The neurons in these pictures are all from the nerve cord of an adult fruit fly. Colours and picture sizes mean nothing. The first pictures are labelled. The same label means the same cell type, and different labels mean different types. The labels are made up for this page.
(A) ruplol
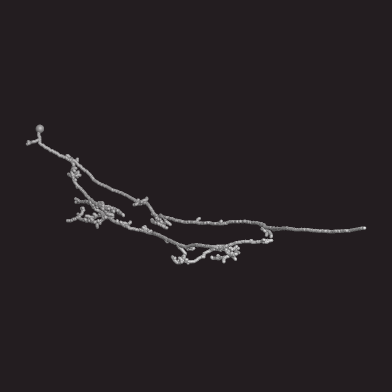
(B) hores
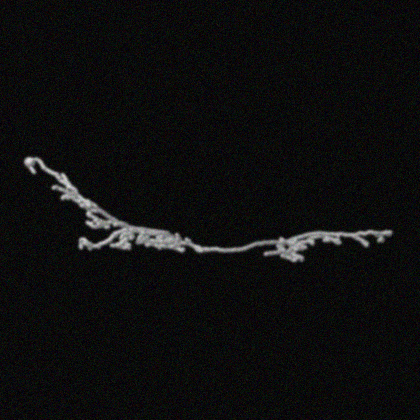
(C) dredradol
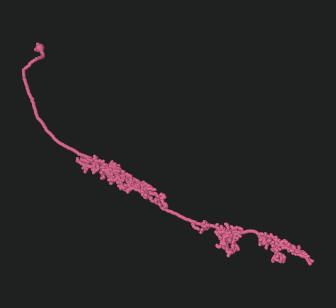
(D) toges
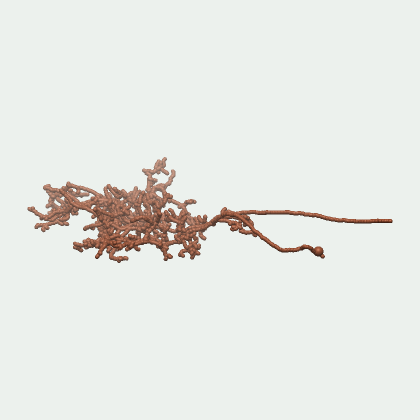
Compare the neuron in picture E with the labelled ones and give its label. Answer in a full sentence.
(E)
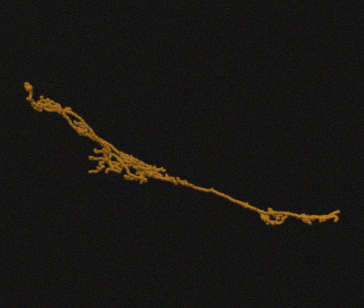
It belongs to hores.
